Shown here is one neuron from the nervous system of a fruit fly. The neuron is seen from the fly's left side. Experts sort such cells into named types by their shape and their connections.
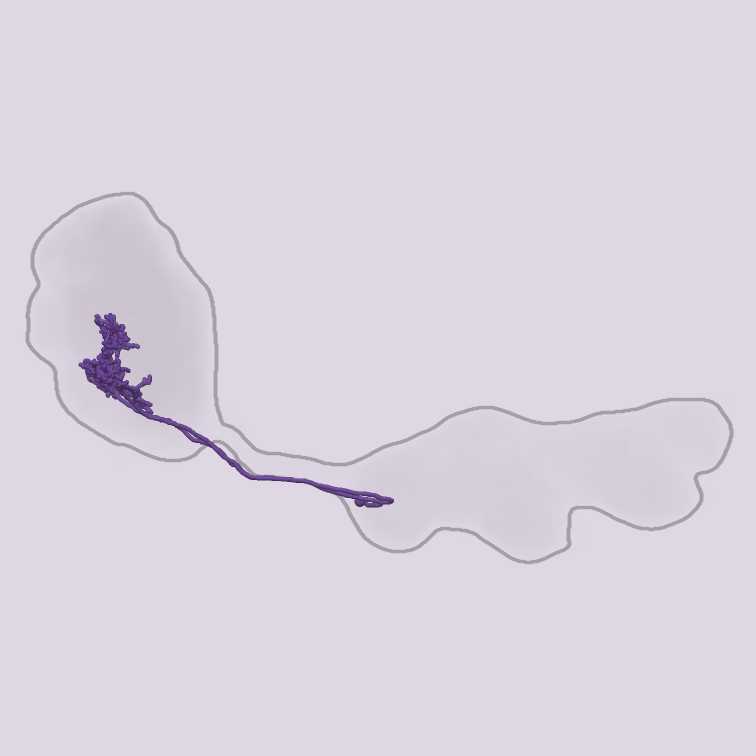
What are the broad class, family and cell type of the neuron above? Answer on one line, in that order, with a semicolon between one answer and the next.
ascending neuron; hemilineage 01A; AN01A086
